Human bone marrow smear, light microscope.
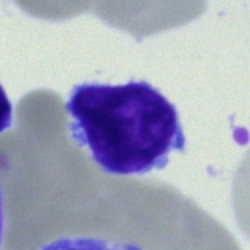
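Lymphocyte, central cell, with an irregular, angular outline. Its nucleus fills almost the whole cell, the chromatin staining deep purple and looking dense, with only faint lighter patches. Small ragged pale-blue blebs project from the left and right margins.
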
